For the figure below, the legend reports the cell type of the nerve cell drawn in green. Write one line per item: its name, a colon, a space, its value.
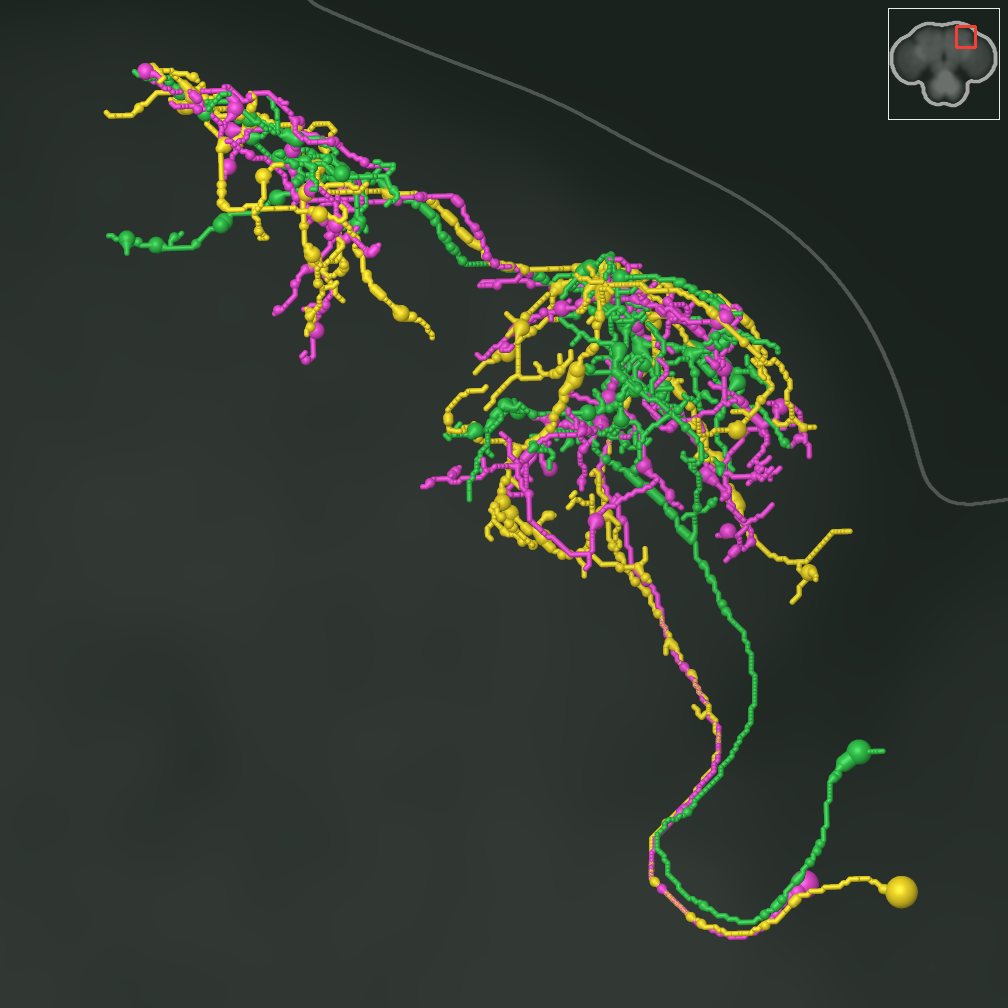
cell type: LHAV3b6_b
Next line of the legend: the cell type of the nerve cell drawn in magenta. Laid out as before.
cell type: CB2743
